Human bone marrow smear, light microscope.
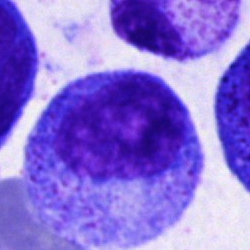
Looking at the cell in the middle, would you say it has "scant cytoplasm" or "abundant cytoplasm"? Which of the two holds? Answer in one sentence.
A wide area of cytoplasm encircles its nucleus.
